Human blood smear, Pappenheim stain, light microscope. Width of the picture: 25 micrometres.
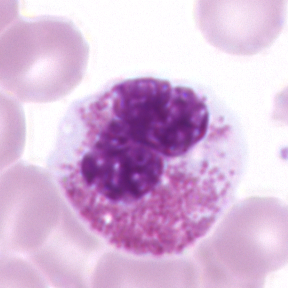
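Eosinophil at the centre of a stained peripheral blood smear. First, the nucleus lies toward the upper part of the cell. Second, its chromatin is coarsely clumped. Third, many reddish-pink granules lie in the cytoplasm, crowded most closely in the lower part of the cell.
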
